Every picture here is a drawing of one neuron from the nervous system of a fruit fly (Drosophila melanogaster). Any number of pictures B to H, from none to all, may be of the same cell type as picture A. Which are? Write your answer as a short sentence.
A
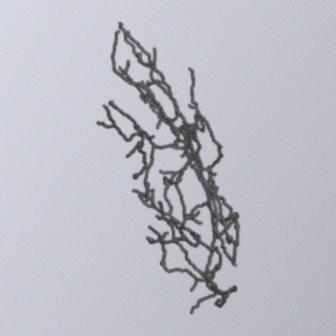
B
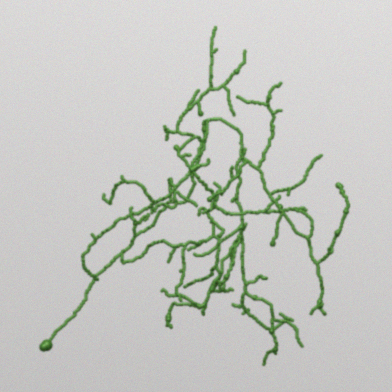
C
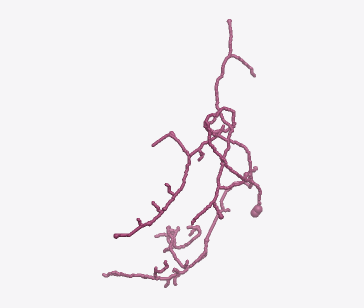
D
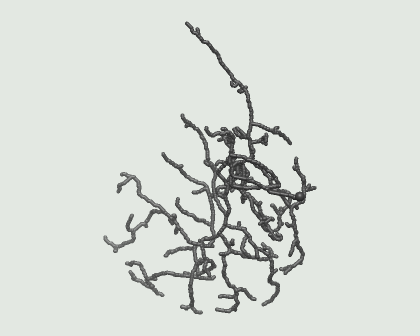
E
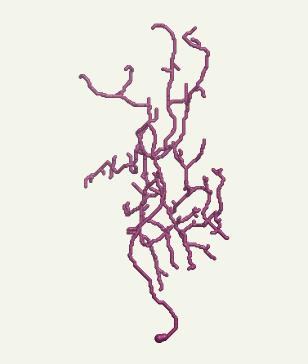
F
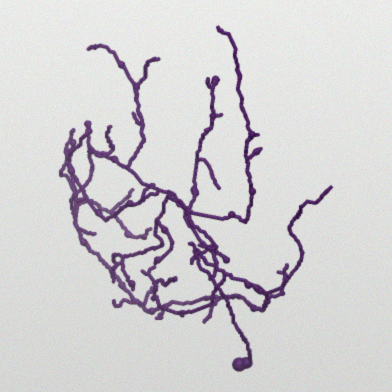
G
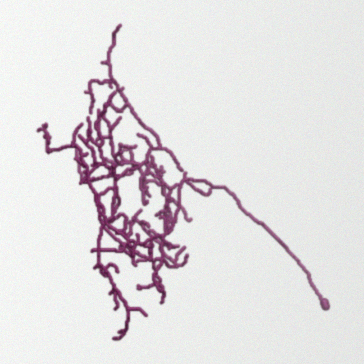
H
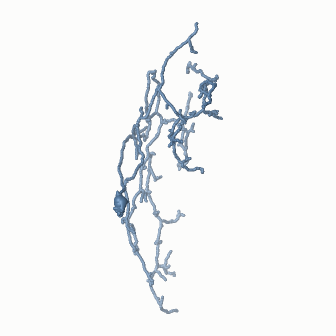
Picture C, picture F and picture H are of the same cell type.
